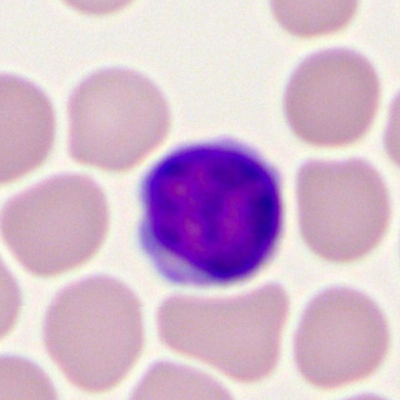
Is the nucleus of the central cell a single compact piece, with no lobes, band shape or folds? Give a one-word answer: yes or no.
Yes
